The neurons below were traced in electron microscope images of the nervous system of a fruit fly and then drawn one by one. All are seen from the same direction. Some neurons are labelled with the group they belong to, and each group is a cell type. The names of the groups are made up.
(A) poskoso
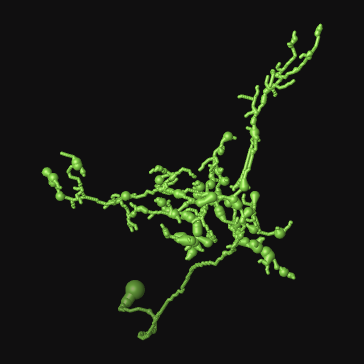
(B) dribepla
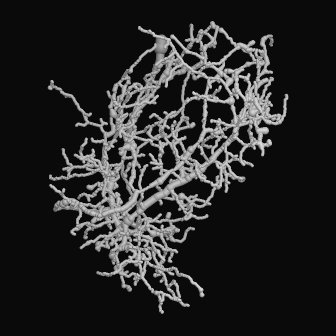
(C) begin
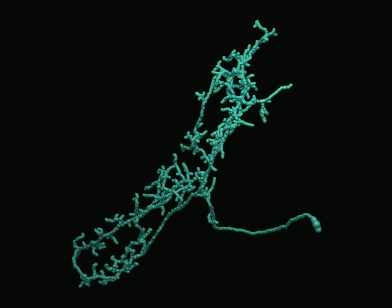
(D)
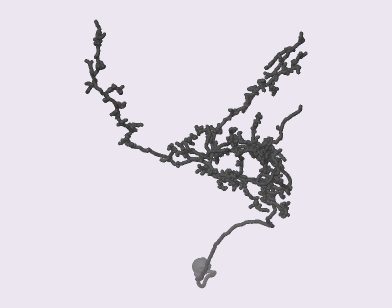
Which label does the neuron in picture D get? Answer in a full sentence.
It belongs to poskoso.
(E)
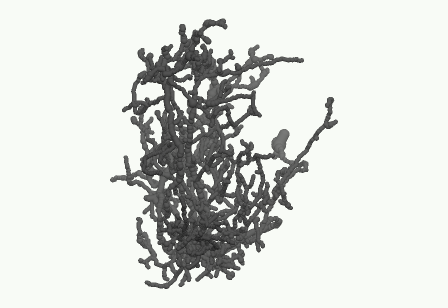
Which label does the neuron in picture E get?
It belongs to dribepla.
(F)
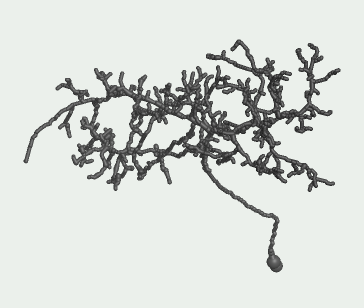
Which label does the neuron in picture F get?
It belongs to begin.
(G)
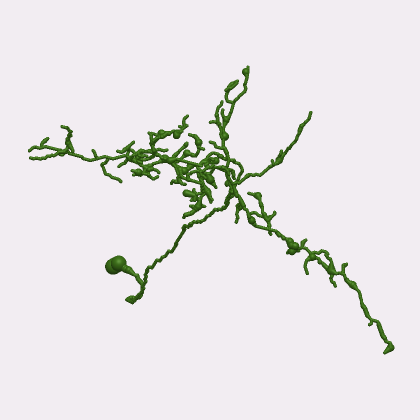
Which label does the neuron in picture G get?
It belongs to poskoso.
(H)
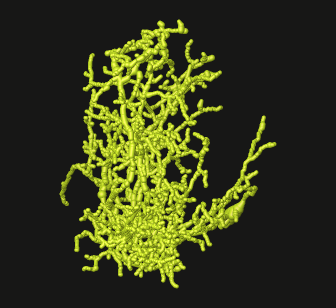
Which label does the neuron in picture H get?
It belongs to dribepla.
